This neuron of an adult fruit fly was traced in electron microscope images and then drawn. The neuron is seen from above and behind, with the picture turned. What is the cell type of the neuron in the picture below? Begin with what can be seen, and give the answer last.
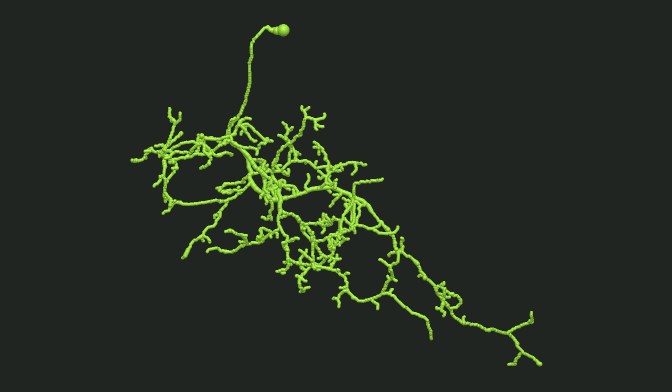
The cell body is at the top of the picture. Dozens of branch ends can be seen. Its broad class is nerve-cord intrinsic neuron. Its cell type is IN20A.22A011.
